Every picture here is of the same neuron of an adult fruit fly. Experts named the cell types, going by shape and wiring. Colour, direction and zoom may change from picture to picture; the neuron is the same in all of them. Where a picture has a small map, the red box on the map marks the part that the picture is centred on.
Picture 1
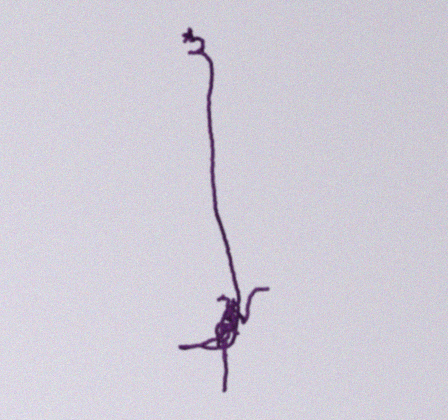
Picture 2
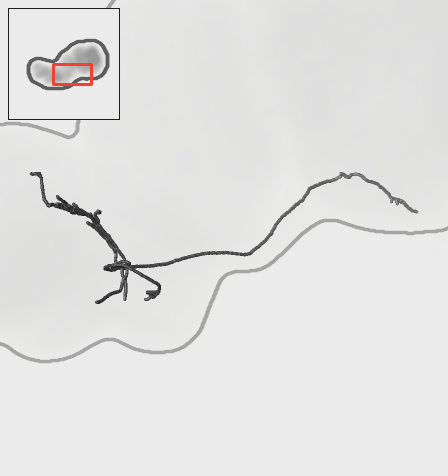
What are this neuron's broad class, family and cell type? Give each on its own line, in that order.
ascending neuron
hemilineage 08B
AN08B113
